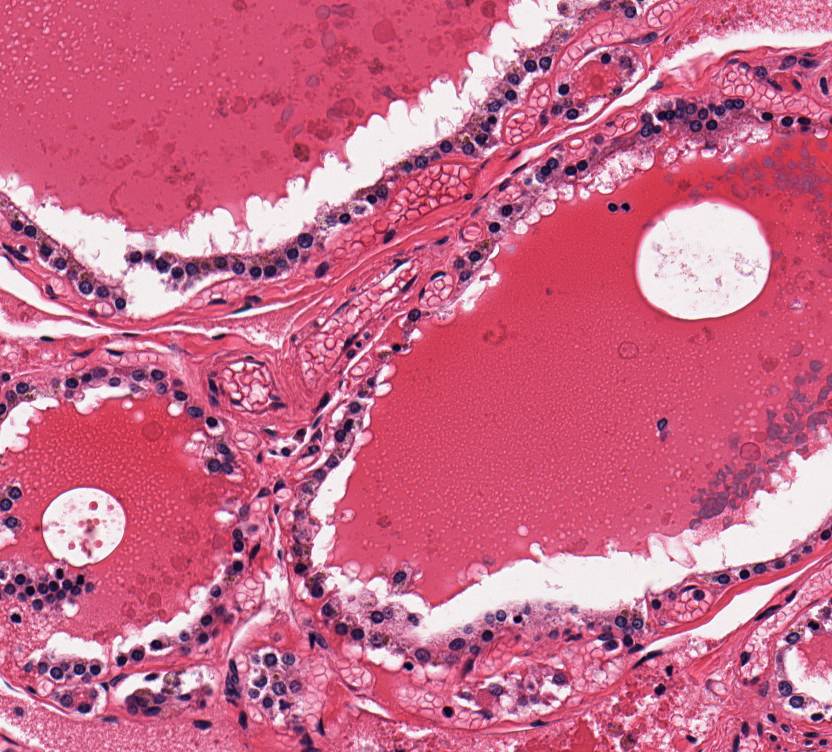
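Thyroid, with most of the field taken up by large dilated spaces of homogeneous pink fluid, thin septa between them. A single layer of cuboidal cells with round dark nuclei lines each space. The septa themselves are thin pink fibrous tissue with elongated spindle-shaped nuclei. In the upper and lower spaces, a white retraction gap parts fluid from lining.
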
